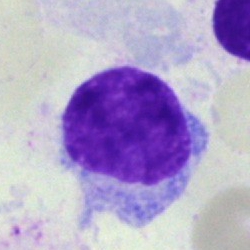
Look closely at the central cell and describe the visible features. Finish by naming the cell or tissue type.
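The nucleus fills most of the cell and lies toward the top, with most of the cytoplasm below it. Its chromatin is dark purple and clumped, with paler patches between. The pale blue cytoplasm tapers into an extension at the lower left, leaving the outline irregular. This is a hairy cell.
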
